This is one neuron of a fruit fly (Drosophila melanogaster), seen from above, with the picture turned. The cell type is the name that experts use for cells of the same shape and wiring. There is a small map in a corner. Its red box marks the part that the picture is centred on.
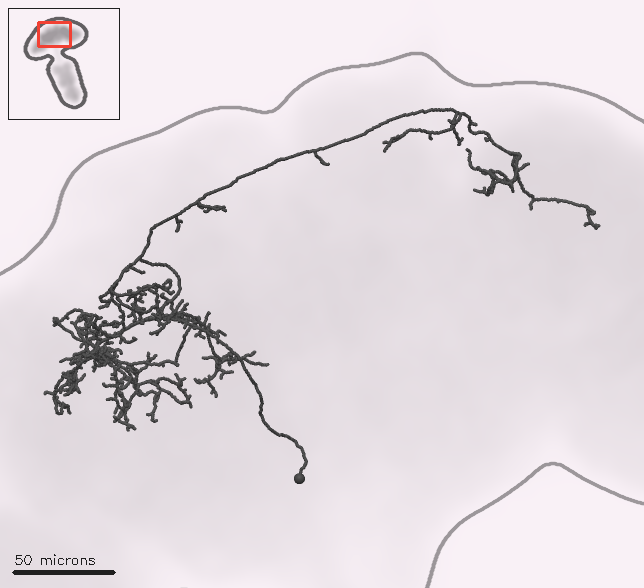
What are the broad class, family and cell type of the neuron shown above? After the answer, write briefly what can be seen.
Its broad class is central-brain intrinsic neuron. Its family is hemilineage DM4_dorsal. It is of cell type pC1_12b. It lies in the brain. Its cell body lies at the bottom of the picture. From left to right in the picture it spans about 300 microns.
